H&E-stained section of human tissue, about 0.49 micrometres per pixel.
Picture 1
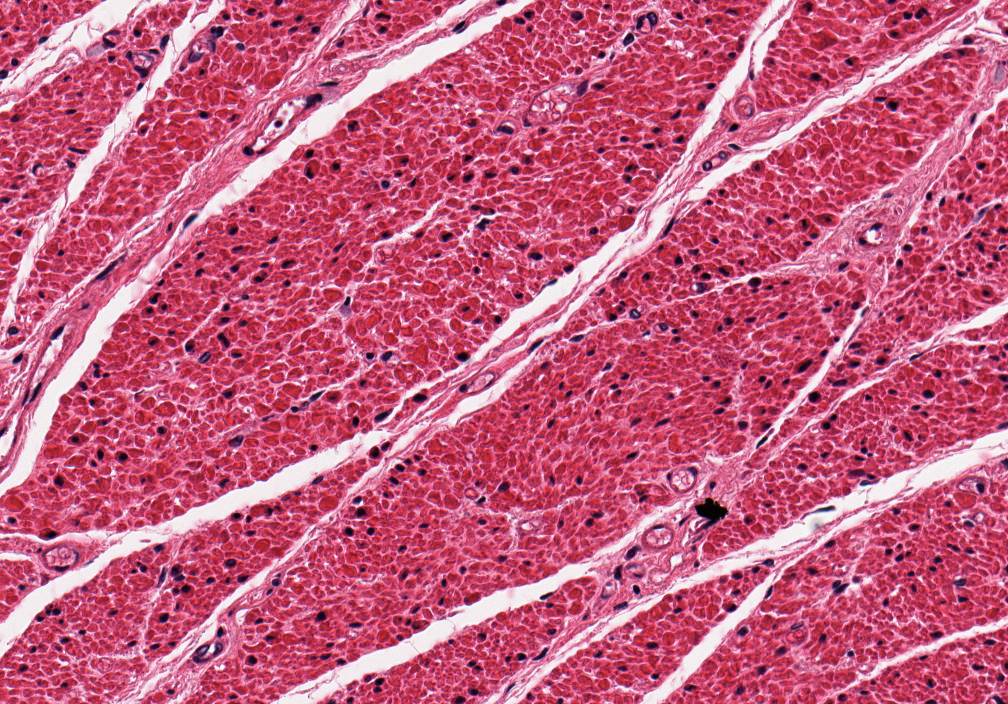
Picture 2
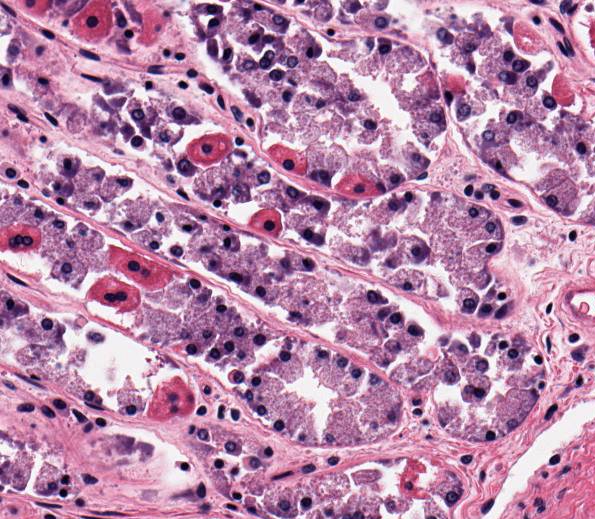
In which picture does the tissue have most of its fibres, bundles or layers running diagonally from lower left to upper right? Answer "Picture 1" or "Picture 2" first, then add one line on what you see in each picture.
Picture 1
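What picture 1 shows: The field is filled by bundles of muscle lying side by side, with their long axes running diagonally from lower left to upper right.
What picture 2 shows: The tissue is arranged in elongated cell-filled units that run diagonally from upper left to lower right.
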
